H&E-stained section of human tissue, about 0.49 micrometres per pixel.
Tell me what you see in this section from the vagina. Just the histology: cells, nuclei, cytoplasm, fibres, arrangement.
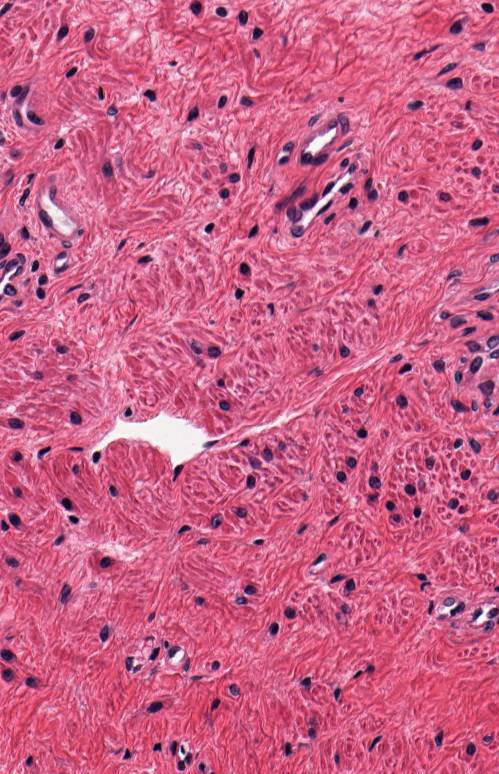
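Interlacing bundles of spindle cells, cut in different planes, fill the whole field. They're smooth muscle cells, with pink, finely fibrillar cytoplasm. Where a bundle is cut lengthwise, the nuclei come out elongated, blunt-ended and darkly stained. Several small thin-walled vessels are scattered through it as well.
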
